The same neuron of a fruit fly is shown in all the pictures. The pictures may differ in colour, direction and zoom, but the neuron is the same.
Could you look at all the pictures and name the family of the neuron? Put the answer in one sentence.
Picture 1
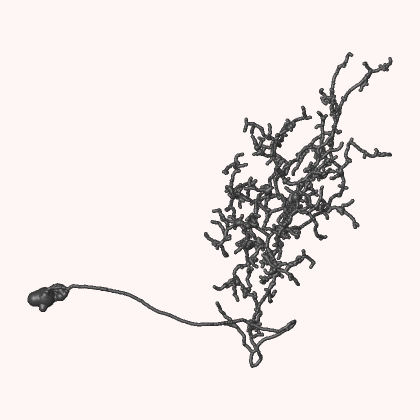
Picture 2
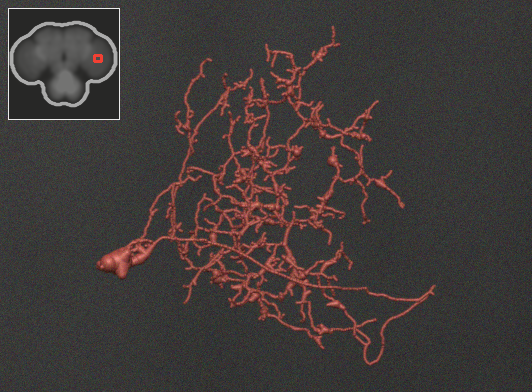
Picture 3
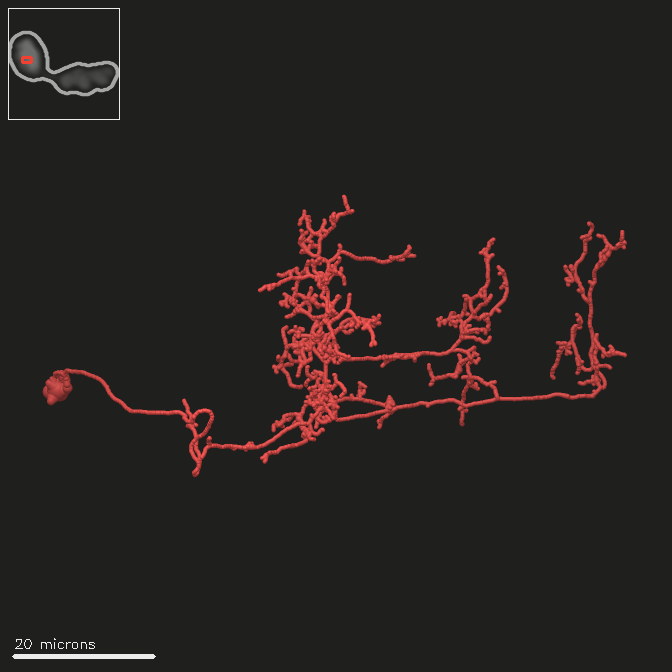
The family is Mi.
